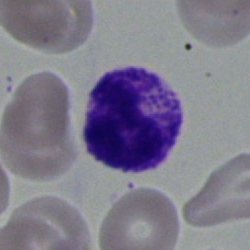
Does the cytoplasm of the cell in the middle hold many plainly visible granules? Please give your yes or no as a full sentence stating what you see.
Yes, visible granules are present in great number in its cytoplasm.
